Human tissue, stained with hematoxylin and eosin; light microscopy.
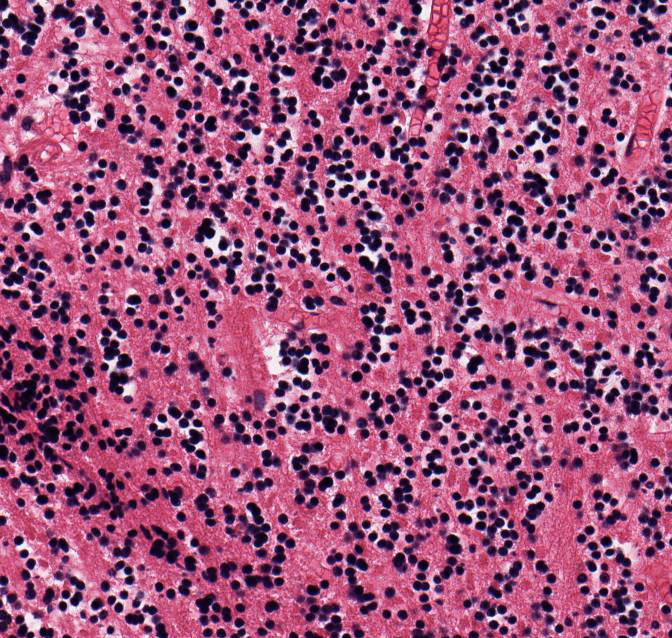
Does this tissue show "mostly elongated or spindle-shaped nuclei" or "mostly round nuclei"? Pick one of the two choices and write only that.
Mostly round nuclei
